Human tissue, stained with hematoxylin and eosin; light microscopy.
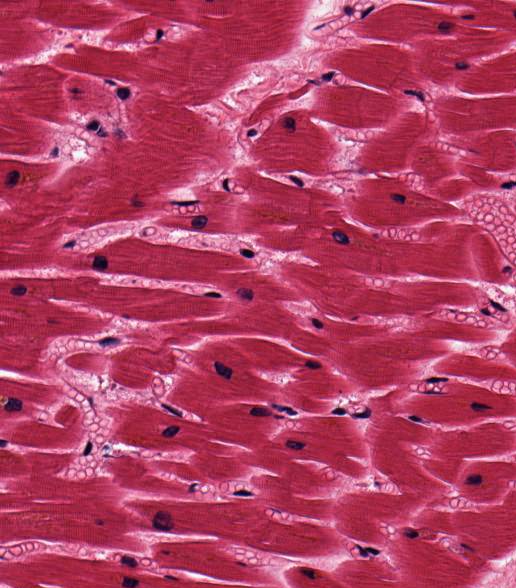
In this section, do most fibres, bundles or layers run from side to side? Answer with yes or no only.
Yes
